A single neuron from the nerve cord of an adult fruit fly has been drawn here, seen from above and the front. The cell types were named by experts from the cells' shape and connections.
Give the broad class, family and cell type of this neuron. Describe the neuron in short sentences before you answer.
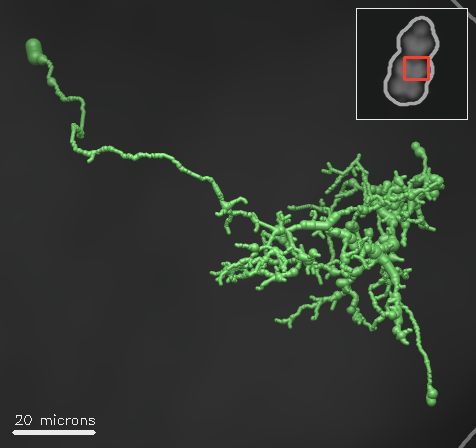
From left to right in the picture it spans about 100 microns. Dozens of branch ends can be seen. Its broad class is nerve-cord intrinsic neuron. The family is hemilineage 12B. The cell type is IN12B026.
